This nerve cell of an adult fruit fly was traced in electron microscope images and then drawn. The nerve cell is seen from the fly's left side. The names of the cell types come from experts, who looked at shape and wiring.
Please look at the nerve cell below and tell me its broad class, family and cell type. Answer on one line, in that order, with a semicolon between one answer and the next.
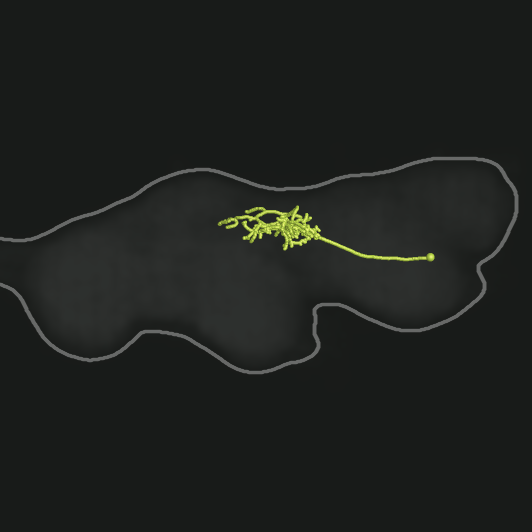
nerve-cord intrinsic neuron; hemilineage 06A; IN06A097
